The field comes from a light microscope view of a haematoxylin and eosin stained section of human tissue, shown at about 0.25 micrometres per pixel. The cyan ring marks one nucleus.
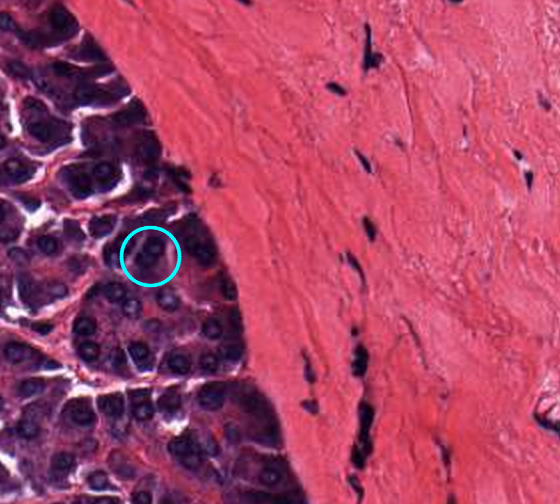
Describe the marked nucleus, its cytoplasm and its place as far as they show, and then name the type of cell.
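The nucleus is round and darkly stained, with a smooth, well-defined edge. The cytoplasm is deep purple and dense, with no clear spaces or vacuoles. The cell sits inside a tightly packed cluster of similar cells, and thin pale clefts separate the cell groups. The cluster borders a broad band of pink, wavy fibres on its right side. The marked nucleus belongs to a pancreatic acinar cell.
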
